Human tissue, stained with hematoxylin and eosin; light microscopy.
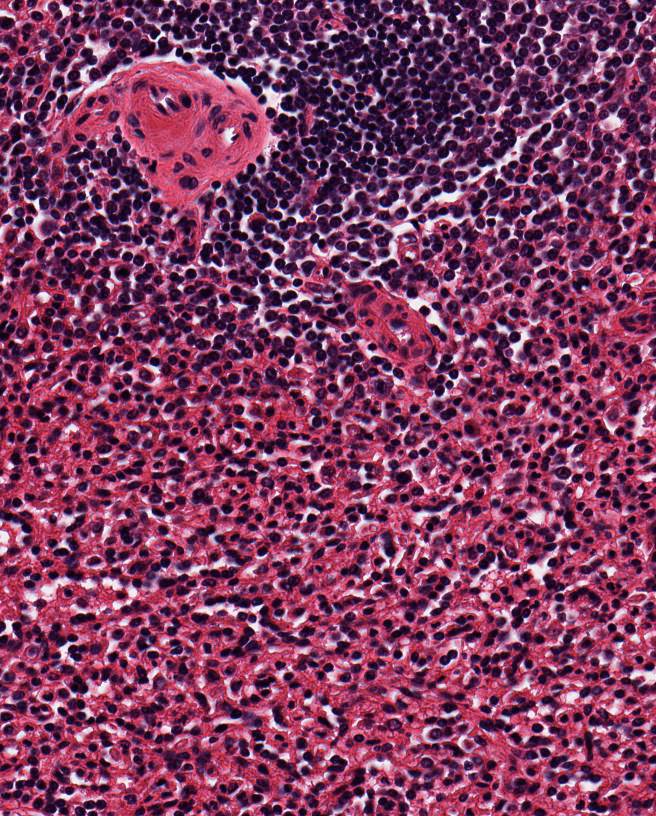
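Spleen. Dark nuclei pack the upper part densely; the lower half is looser, with more pink material between cells. At top left, lymphocytes densely ring a thick pink-walled vessel; most are small, with round dark nuclei and scant cytoplasm. A smaller pink-walled vessel sits just above centre.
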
